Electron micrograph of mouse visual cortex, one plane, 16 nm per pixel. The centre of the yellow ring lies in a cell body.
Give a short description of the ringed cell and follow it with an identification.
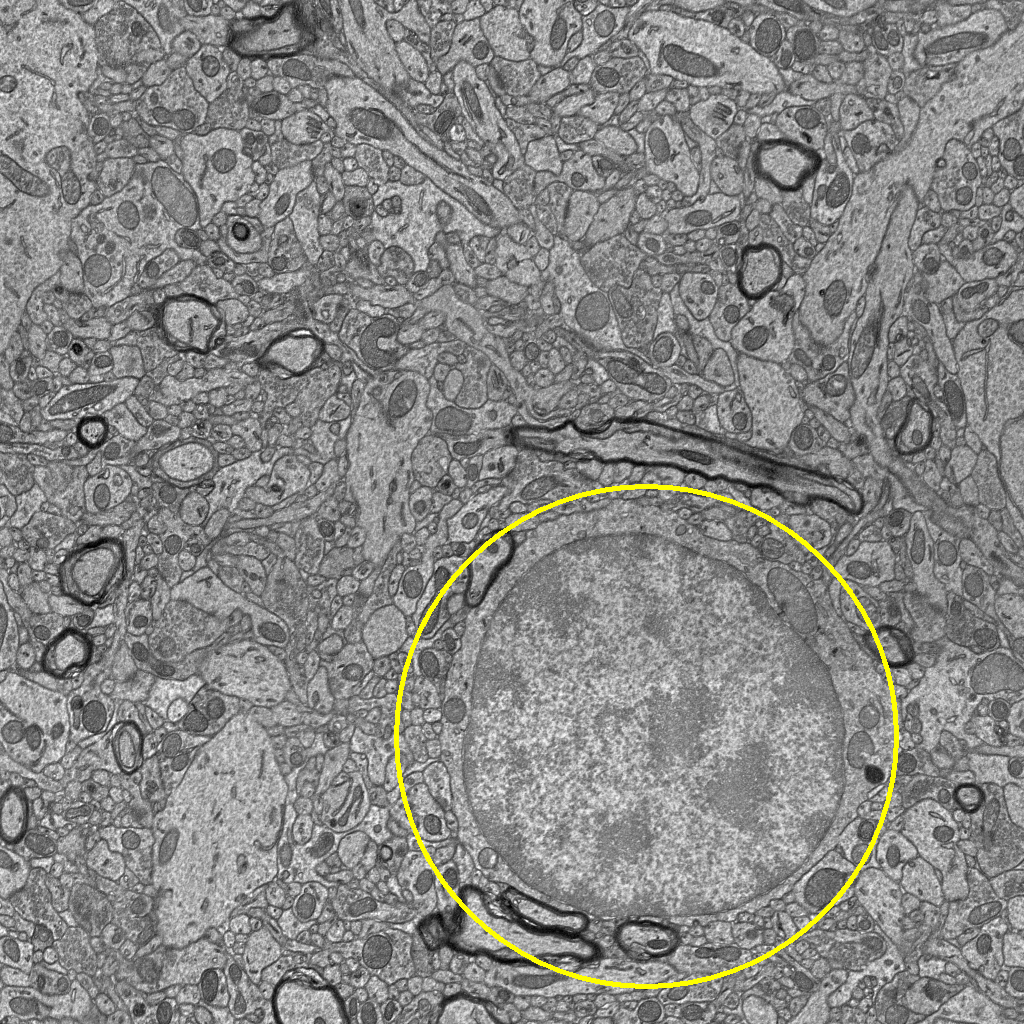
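First, the nucleus: nearly round, seen whole in this plane, and filling most of the cell body. Its envelope is smooth, without folds or indentations. The chromatin gathers into irregular darker patches scattered through the whole nucleus, not a continuous band along the envelope. The cytoplasmic rim holds only a few mitochondria, including an elongated one at the upper right. This is an oligodendrocyte.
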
